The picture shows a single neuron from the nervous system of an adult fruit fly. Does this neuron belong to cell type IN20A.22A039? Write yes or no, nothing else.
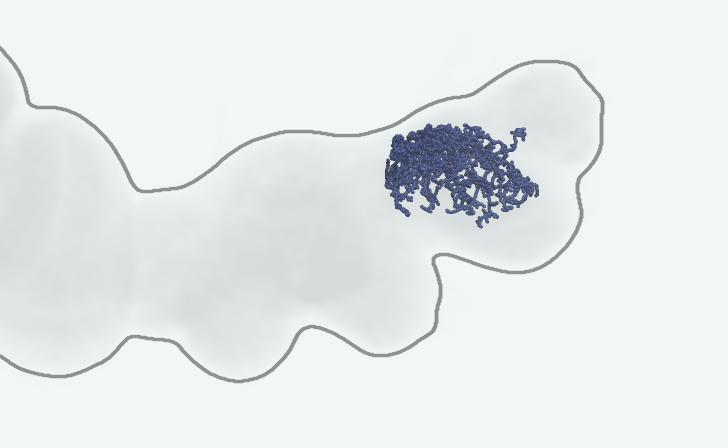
no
